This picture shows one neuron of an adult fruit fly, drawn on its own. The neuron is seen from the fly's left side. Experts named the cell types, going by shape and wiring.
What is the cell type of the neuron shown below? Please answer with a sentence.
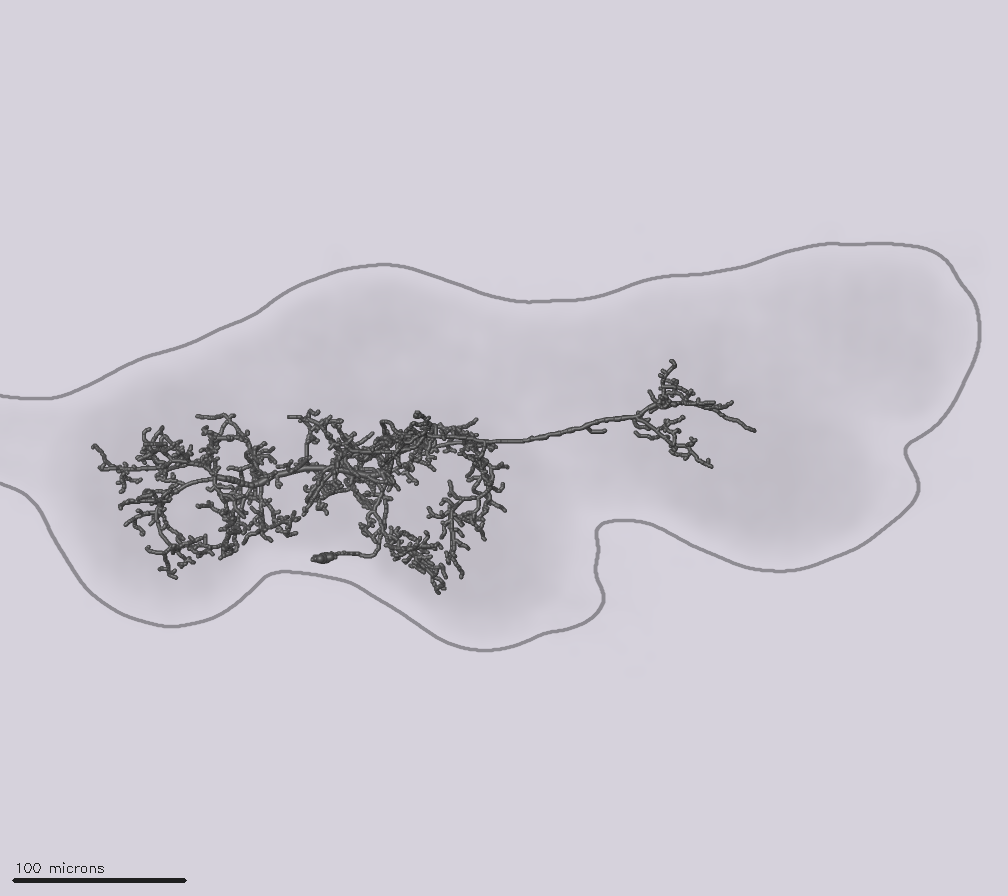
The cell type is IN07B010.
